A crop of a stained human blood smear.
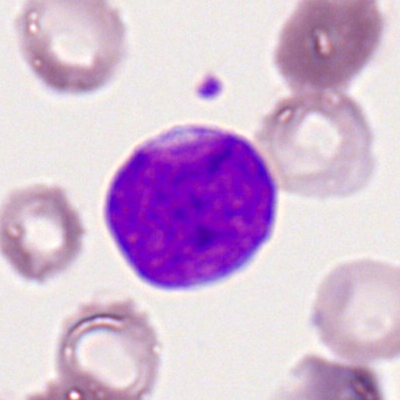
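Myeloblast, the cell in the middle. Its nucleus stains deep purple, and the cytoplasm is very scant, hardly visible around it. Neither granules nor vacuoles are seen in the cell.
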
